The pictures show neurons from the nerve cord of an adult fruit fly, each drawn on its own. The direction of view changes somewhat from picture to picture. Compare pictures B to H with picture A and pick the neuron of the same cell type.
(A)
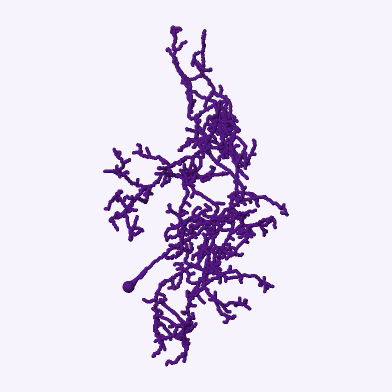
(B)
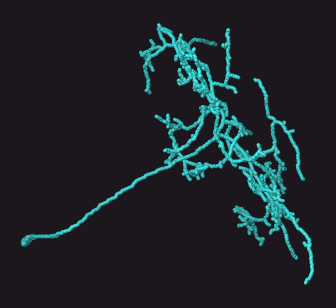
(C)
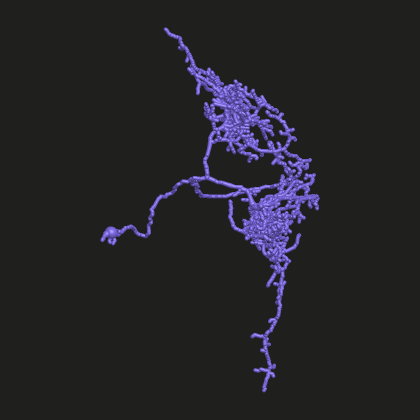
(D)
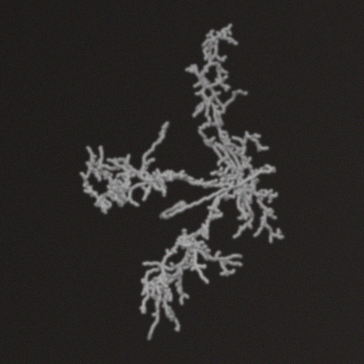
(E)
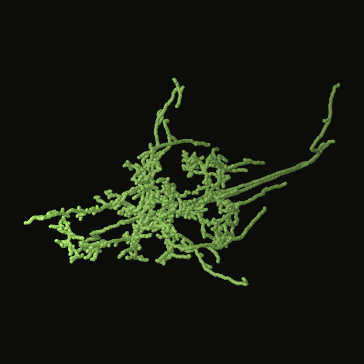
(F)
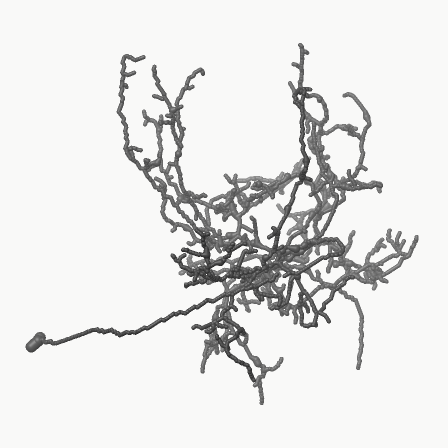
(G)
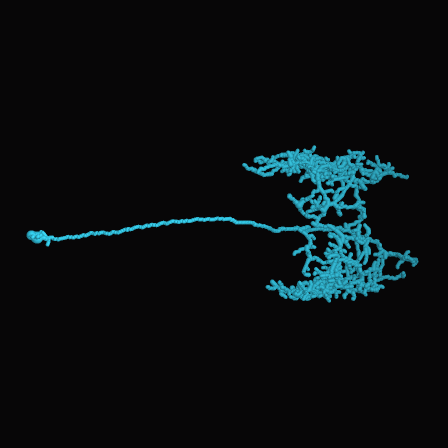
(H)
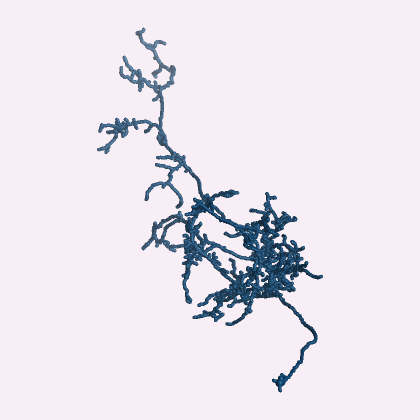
Picture D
